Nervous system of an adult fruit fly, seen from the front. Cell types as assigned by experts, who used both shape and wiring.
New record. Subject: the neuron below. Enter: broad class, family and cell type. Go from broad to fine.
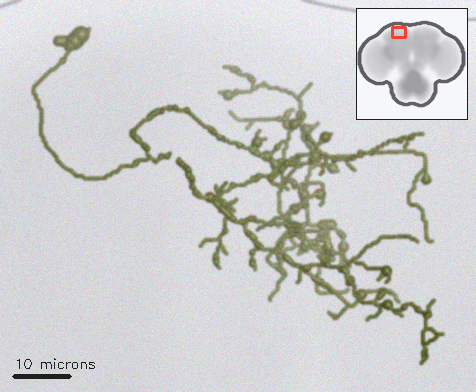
central-brain intrinsic neuron; hemilineage VLPd&p1_dorsal; SIP015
